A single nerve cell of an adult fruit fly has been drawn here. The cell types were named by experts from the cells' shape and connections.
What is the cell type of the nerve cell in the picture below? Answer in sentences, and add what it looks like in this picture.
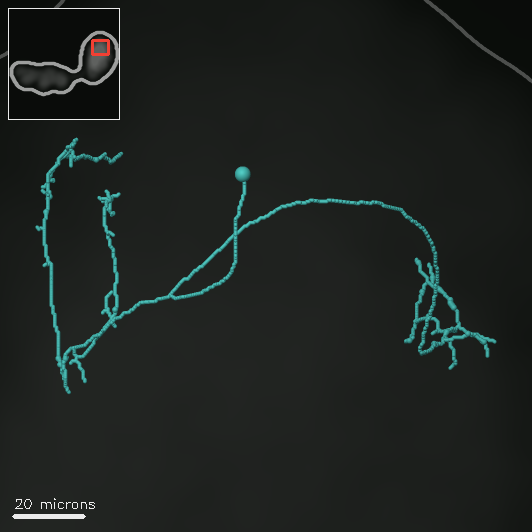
It is of cell type PLP046. It is a central-brain intrinsic neuron. By the scale bar it is about 130 microns wide in this view. In this view it is wider than it is tall.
